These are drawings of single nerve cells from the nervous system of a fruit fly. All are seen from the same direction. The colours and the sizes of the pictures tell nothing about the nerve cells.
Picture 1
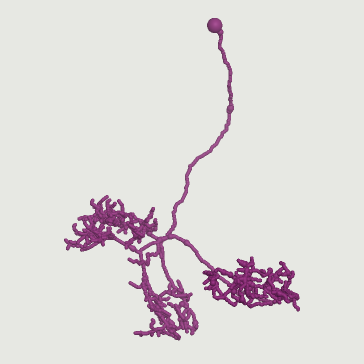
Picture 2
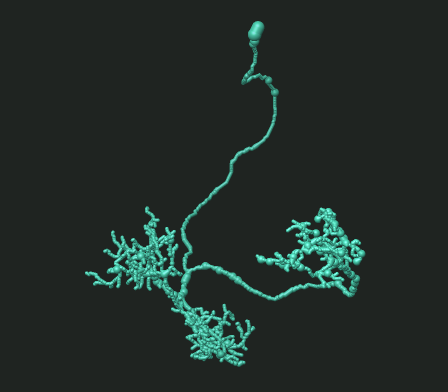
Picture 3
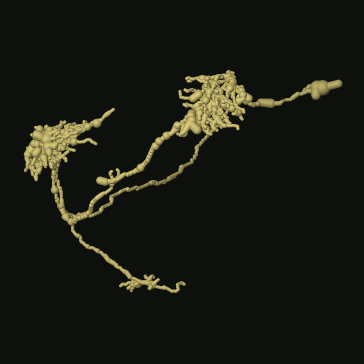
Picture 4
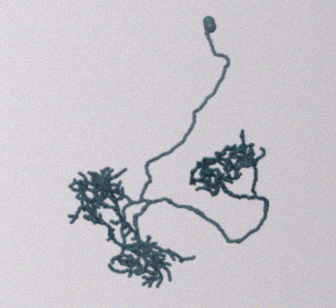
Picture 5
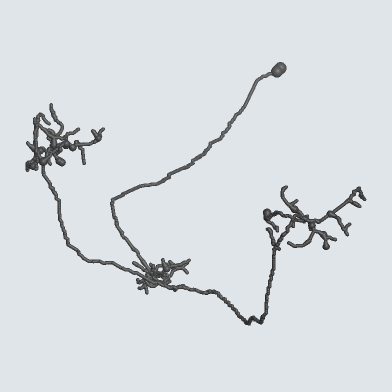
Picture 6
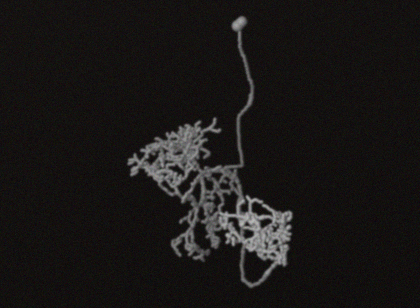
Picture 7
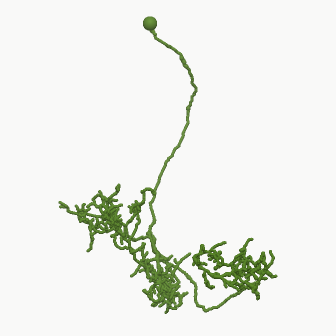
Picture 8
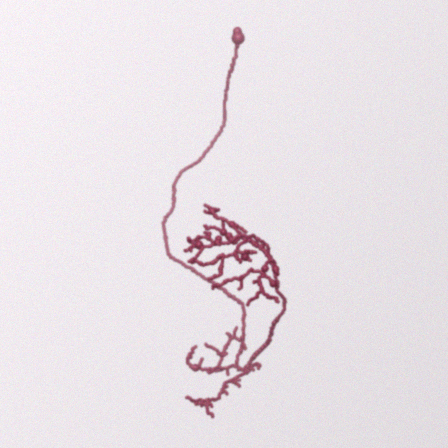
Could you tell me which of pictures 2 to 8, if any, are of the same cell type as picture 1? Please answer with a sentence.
Picture 2, picture 4, picture 6 and picture 7 are of the same cell type.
